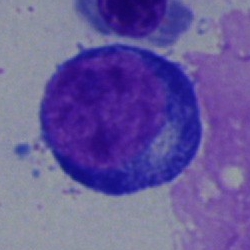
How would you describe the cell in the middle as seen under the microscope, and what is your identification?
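Nice round cell, smooth outline. There's a pale zone in the cytoplasm tucked against the right side of the nucleus. The purple chromatin is finely mottled, not coarsely clumped, and you won't find any granules in the cytoplasm. That's a proerythroblast.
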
